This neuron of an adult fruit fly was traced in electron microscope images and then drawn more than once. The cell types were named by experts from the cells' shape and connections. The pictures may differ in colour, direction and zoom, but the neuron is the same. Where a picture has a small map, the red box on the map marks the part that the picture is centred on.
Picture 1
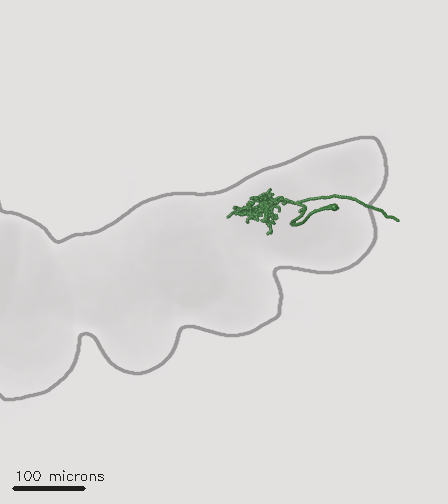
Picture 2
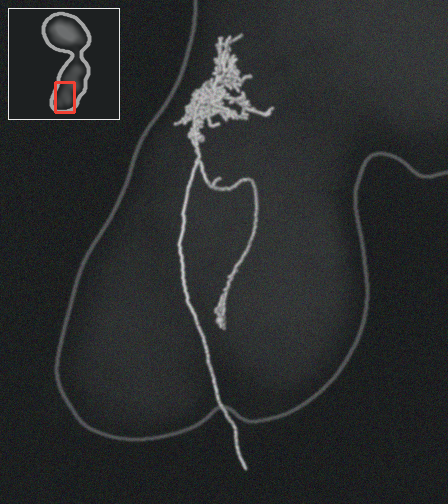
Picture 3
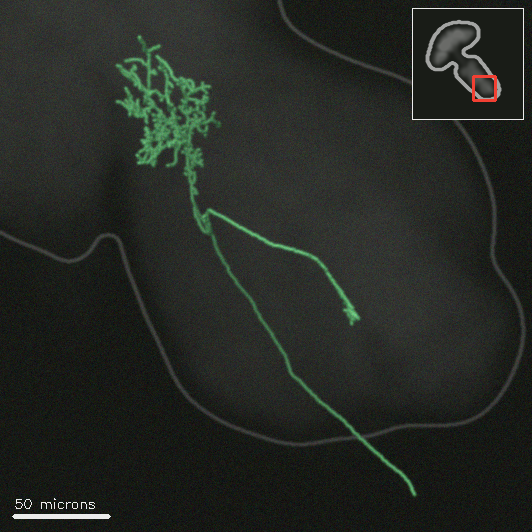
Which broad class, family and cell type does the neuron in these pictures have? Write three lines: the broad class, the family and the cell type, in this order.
motor neuron of the nerve cord
hemilineage 06A
MNhl87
